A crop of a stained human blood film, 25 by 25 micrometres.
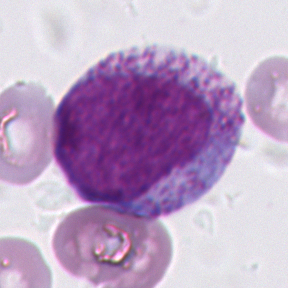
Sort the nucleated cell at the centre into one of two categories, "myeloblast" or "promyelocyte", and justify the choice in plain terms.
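This is a promyelocyte. What decides it is the cytoplasm, which is dotted with many fine purple granules on a pale bluish background.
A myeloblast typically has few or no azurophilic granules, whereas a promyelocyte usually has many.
The cell also has a smooth, rounded outline, finely textured chromatin spread evenly without coarse dark clumps, and a crescent of cytoplasm that is widest along its lower right side.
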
